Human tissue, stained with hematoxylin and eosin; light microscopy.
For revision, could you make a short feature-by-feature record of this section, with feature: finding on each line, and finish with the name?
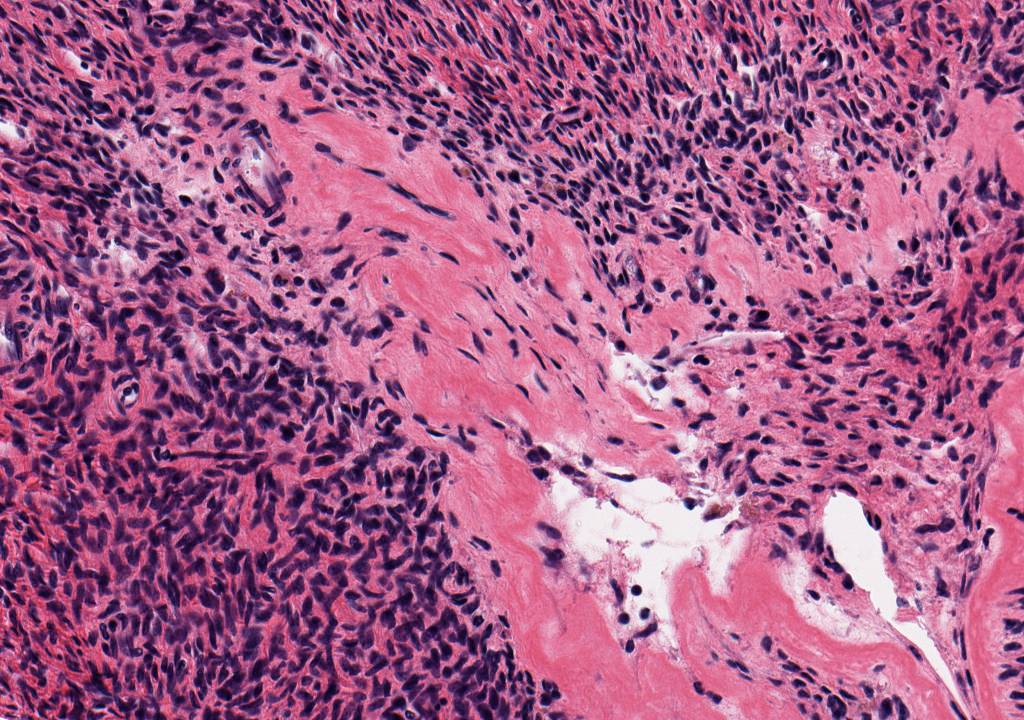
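Cells: dense sheets of spindle cells filling the left and upper field
Collagen: a broad pink band running diagonally from upper centre to lower right
Nuclei: mostly elongated to oval, darkly stained, lying crowded close together
Cytoplasm: scant, ill-defined
Pigment: a few small golden-brown granules, scattered, mainly near the collagen band
Name: ovary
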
